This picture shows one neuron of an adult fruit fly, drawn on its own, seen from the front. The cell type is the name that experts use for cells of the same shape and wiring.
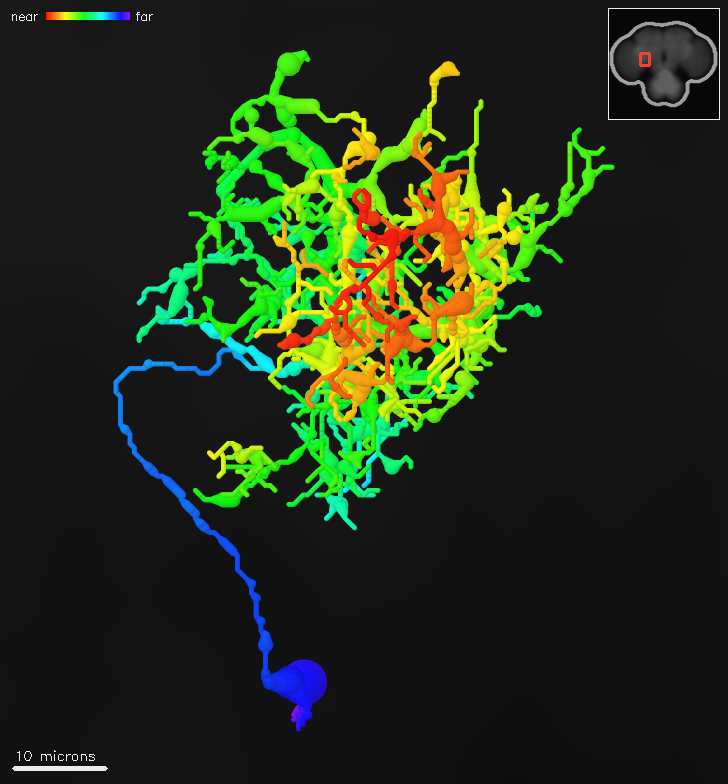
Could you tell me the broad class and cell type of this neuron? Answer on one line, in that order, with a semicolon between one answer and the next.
central-brain intrinsic neuron; AVLP341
